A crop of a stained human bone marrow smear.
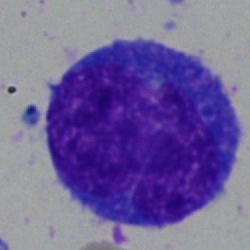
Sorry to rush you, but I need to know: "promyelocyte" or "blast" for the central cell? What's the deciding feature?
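This is a blast.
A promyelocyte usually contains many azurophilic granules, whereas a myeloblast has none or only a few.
The nucleus fills most of the cell, leaving a narrow rim of deep blue cytoplasm. The purple chromatin is mottled with scattered lighter pinkish specks, and a small pointed tag projects from the upper left edge.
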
